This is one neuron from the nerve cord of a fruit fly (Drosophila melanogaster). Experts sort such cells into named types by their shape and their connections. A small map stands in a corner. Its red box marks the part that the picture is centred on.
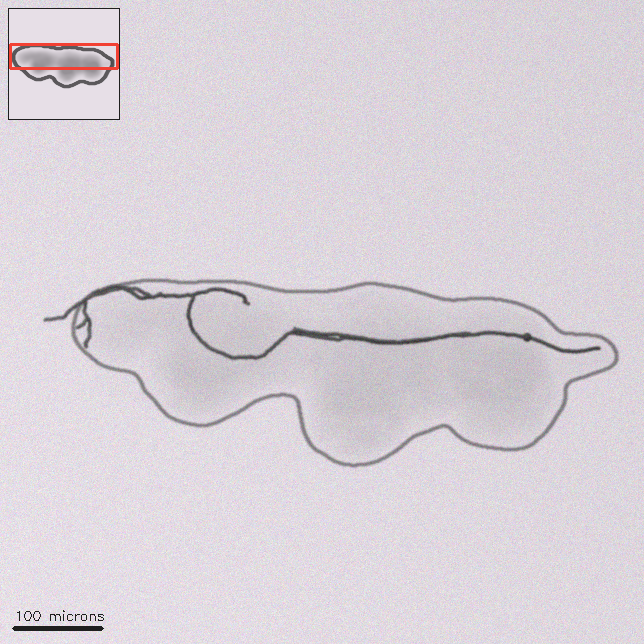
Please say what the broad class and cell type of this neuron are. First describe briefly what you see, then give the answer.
By the scale bar it is about 650 microns wide in this view. There are a dozen or fewer branch ends. Its broad class is ascending neuron. Its cell type is ANXXX202.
